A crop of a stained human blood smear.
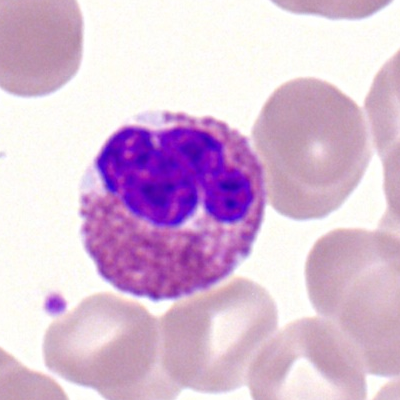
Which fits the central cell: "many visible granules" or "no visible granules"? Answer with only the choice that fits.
Many visible granules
